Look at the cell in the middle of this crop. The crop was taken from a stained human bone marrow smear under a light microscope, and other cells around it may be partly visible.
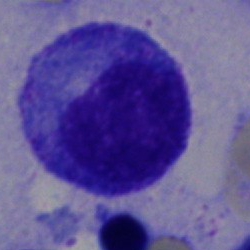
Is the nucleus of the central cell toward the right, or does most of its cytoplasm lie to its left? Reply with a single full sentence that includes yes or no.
Yes, it is toward the right that the nucleus of this cell lies.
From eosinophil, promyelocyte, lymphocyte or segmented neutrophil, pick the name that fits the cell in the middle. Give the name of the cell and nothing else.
promyelocyte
